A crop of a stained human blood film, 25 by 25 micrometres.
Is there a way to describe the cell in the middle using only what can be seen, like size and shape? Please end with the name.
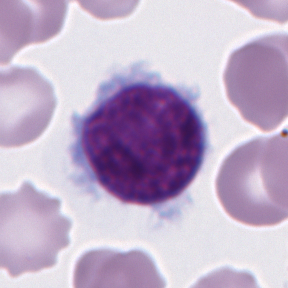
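The nucleus is round in outline, about 11 micrometres across, and fills most of the cell. Around it the cytoplasm forms only a narrow, pale blue rim. Fine, hair-like projections fringe the cell surface. This is a hairy cell.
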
